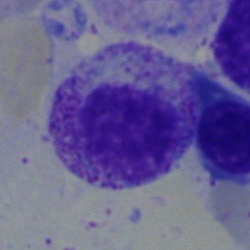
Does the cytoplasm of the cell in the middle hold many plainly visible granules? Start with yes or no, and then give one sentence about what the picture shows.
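Yes. The cytoplasm holds many purple granules.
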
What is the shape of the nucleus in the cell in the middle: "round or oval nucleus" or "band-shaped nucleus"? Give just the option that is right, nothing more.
Round or oval nucleus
